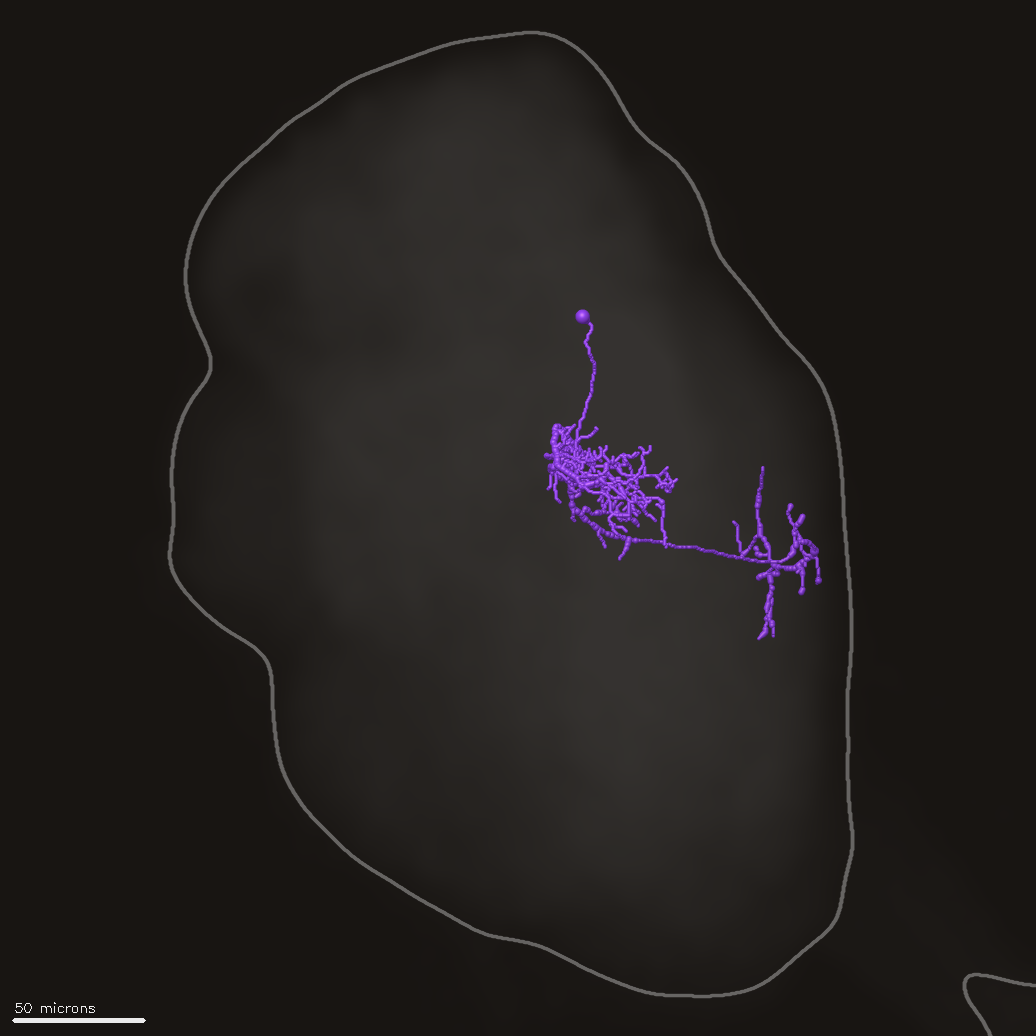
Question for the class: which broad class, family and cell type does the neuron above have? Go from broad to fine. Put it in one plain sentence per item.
An optic-lobe intrinsic neuron of hemilineage VPNp1_lateral, type LC14b.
